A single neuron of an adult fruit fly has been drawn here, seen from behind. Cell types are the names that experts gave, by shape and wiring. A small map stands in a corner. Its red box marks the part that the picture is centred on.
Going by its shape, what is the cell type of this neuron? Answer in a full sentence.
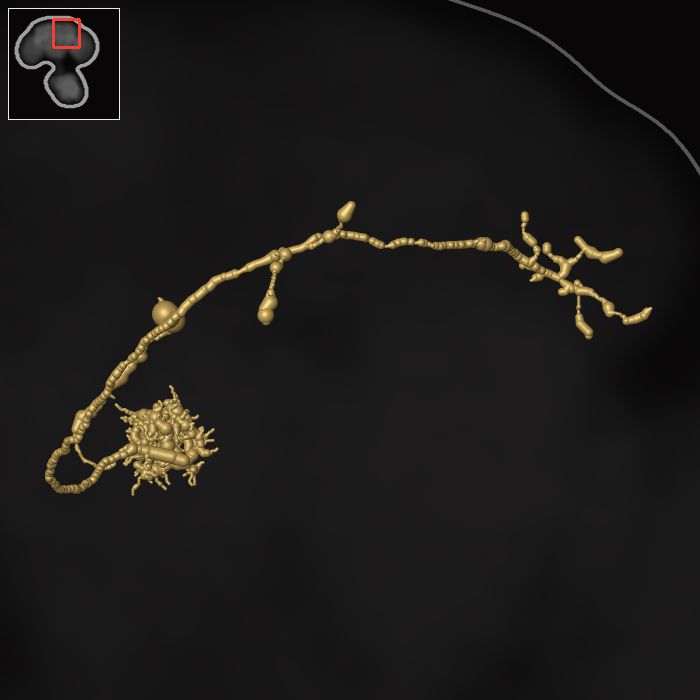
The cell type is DC3_adPN.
